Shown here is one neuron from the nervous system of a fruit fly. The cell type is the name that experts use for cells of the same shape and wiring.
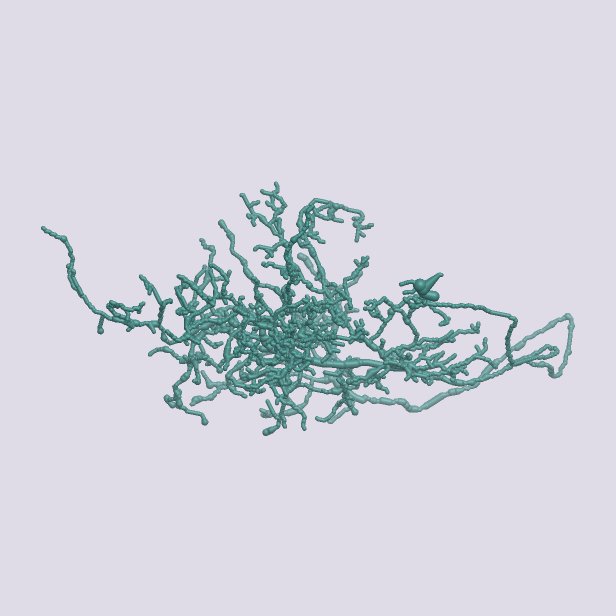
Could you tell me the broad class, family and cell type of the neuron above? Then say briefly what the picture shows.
This is a nerve-cord intrinsic neuron. Its family is hemilineage 16B. Its cell type is IN16B033. The picture shows more than a hundred branch ends. In this view it is wider than it is tall.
